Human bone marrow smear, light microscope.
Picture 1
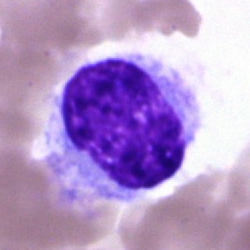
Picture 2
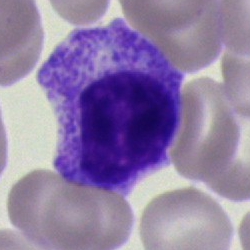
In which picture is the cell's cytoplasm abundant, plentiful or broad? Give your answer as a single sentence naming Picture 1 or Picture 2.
For the cell in picture 2, the cytoplasm is broad.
